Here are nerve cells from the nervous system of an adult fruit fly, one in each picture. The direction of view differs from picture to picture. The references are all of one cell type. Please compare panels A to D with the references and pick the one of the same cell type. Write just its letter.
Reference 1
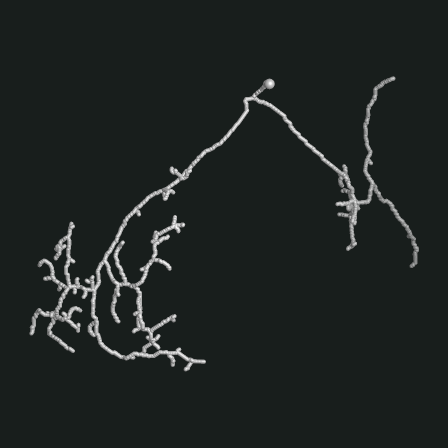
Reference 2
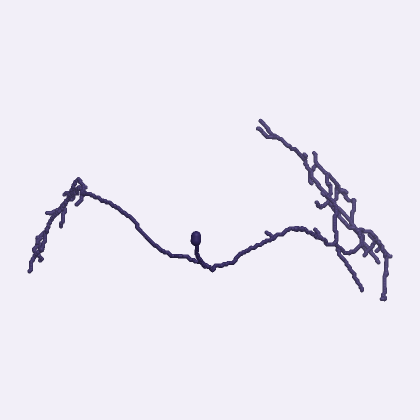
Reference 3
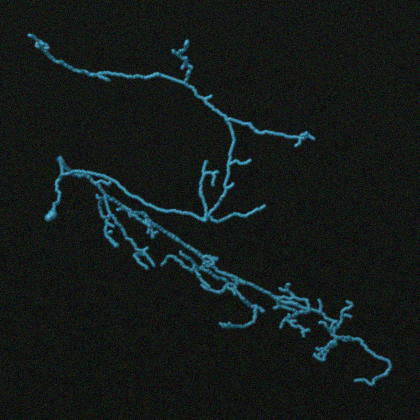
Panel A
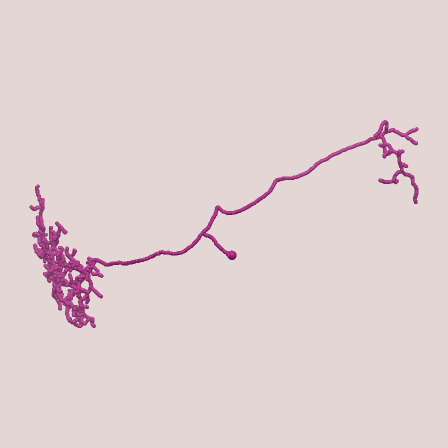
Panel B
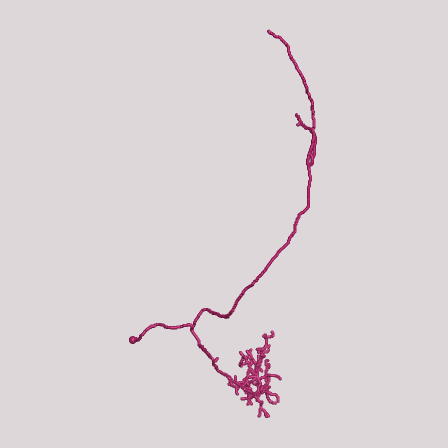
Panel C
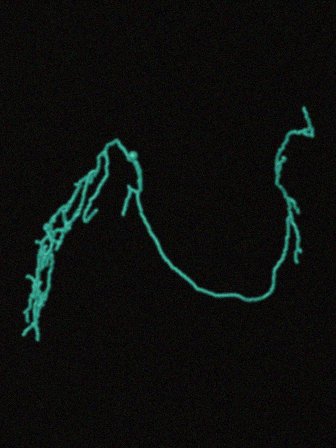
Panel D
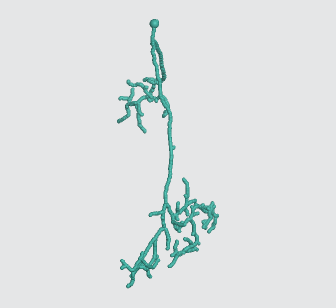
D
